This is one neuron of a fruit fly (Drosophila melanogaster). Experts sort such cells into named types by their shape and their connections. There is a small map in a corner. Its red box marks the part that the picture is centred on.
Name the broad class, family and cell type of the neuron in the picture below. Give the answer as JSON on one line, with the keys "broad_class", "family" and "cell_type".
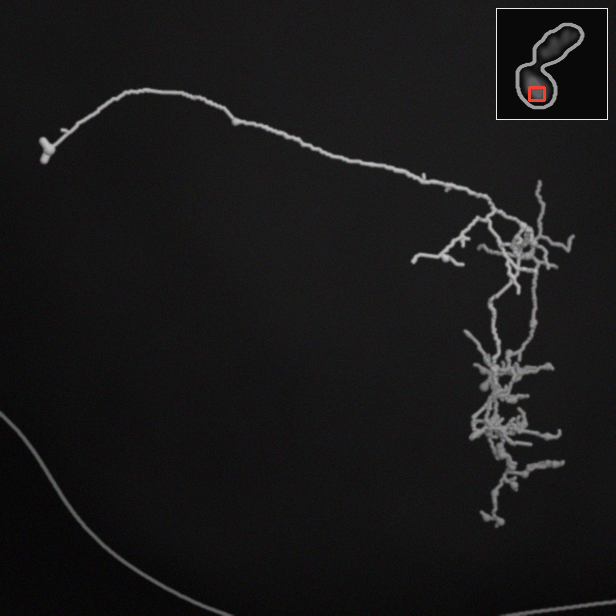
{"broad_class": "central-brain intrinsic neuron", "family": "hemilineage SLPal5", "cell_type": "SIP005"}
